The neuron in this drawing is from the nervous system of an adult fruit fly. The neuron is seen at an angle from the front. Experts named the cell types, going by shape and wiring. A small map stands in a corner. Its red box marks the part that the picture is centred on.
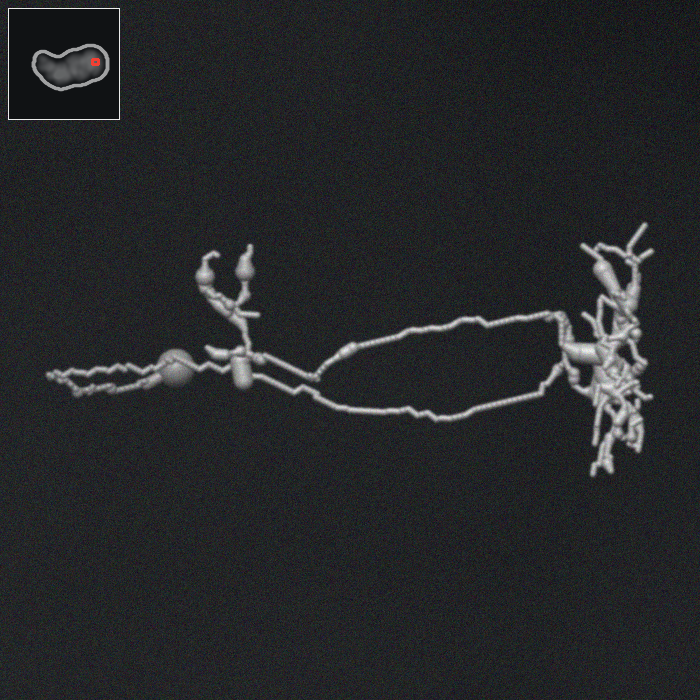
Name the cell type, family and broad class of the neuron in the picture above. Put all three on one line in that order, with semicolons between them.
T4b; T; optic-lobe intrinsic neuron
